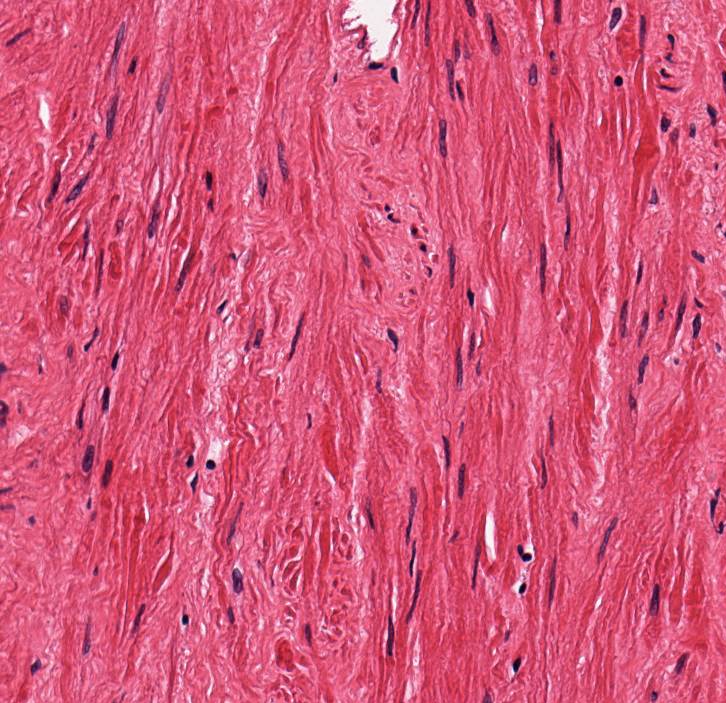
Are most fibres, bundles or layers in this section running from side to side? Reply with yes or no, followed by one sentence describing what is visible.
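No. Closely packed eosinophilic fibres run mainly from top to bottom across the whole field.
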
